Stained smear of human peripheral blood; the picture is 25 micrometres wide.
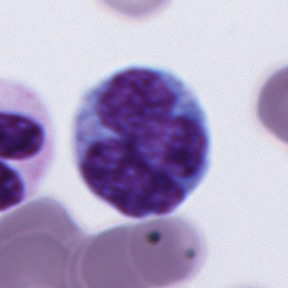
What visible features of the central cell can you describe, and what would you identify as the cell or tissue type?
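The outline is round and smooth, and the cell measures about 13 micrometres across. Its nucleus, about 13 by 11 micrometres, occupies about 80% of the cell's area, and the chromatin is dark purple and coarsely clumped. The cytoplasm forms a thin, pale bluish-grey rim that is widest on the left side of the cell, and no clear vacuoles are seen in it. The cell is a monocyte.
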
